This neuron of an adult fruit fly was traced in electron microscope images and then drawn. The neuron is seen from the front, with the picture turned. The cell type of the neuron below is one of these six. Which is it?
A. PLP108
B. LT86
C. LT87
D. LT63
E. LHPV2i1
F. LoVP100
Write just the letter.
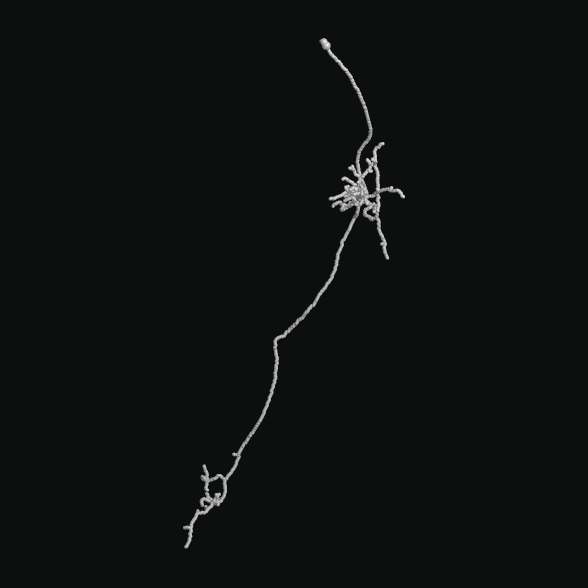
A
